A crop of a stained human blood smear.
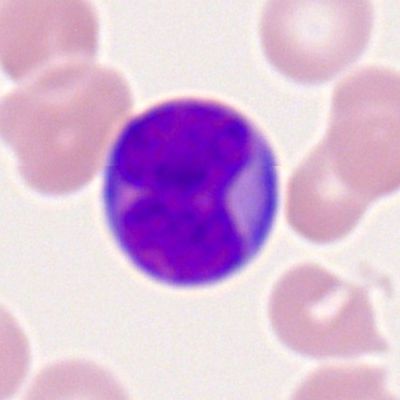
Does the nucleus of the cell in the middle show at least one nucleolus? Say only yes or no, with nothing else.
No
